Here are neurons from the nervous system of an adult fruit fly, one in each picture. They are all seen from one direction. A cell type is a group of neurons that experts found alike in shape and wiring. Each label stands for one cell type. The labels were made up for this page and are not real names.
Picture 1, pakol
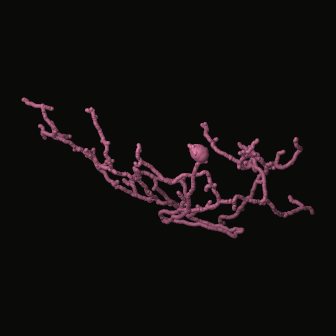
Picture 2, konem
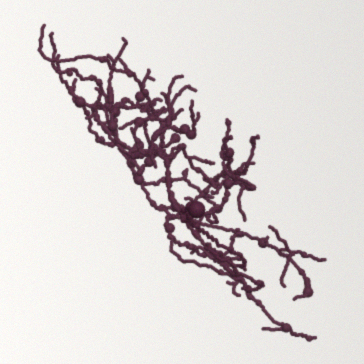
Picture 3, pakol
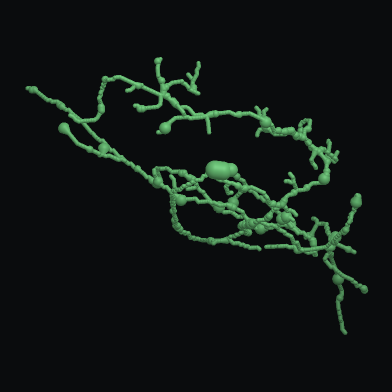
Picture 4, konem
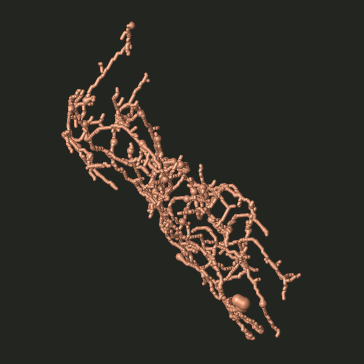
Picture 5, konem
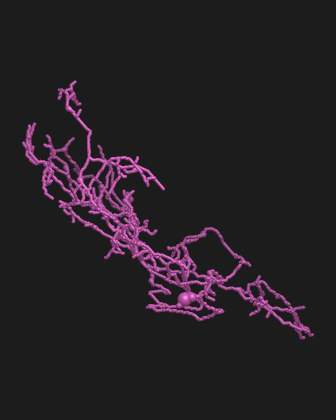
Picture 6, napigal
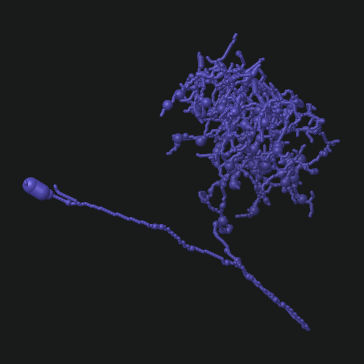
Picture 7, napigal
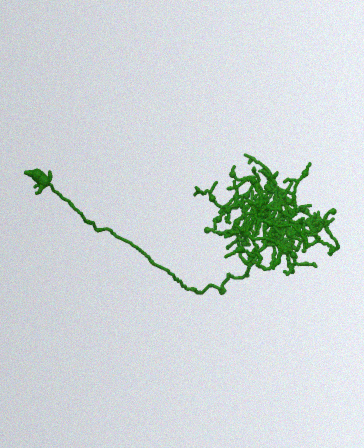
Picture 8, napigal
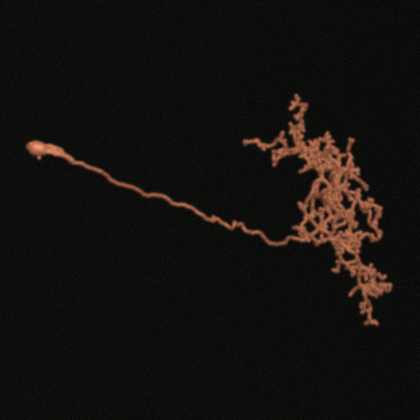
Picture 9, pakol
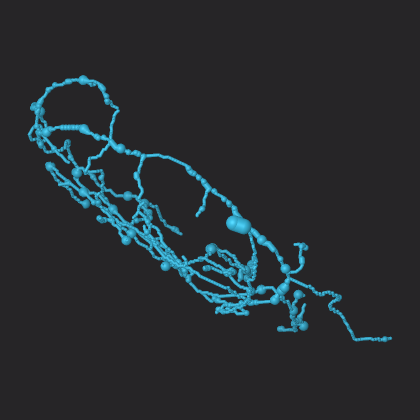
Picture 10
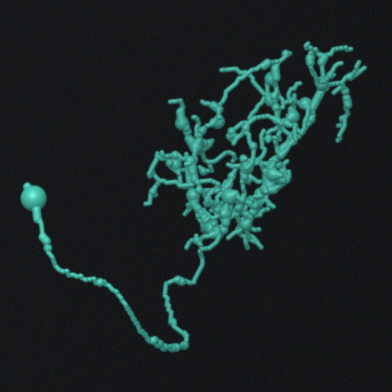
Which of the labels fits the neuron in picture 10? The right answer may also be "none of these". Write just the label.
none of these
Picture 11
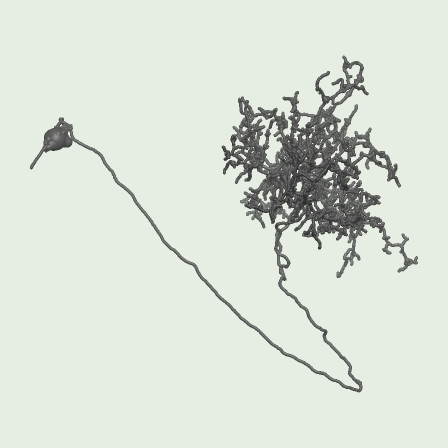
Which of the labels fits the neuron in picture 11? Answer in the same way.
napigal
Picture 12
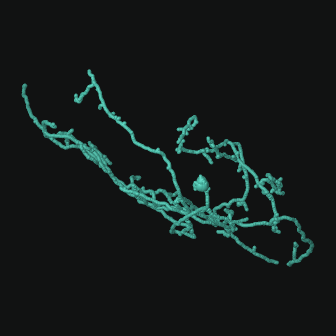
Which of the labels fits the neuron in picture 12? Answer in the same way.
pakol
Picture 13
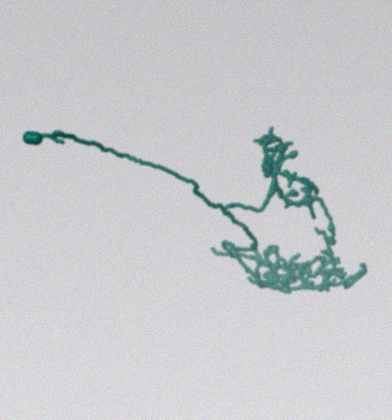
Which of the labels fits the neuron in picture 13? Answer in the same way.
napigal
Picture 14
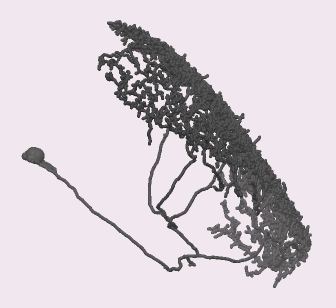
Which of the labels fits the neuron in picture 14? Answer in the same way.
none of these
